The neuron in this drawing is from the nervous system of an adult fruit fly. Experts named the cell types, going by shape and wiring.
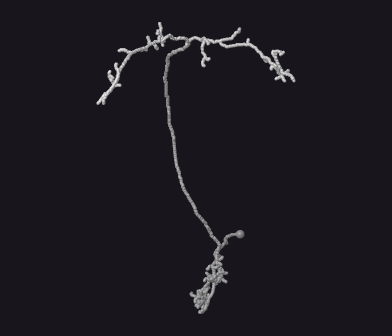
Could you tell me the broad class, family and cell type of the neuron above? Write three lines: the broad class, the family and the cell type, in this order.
central-brain intrinsic neuron
hemilineage FLAa2
PRW009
